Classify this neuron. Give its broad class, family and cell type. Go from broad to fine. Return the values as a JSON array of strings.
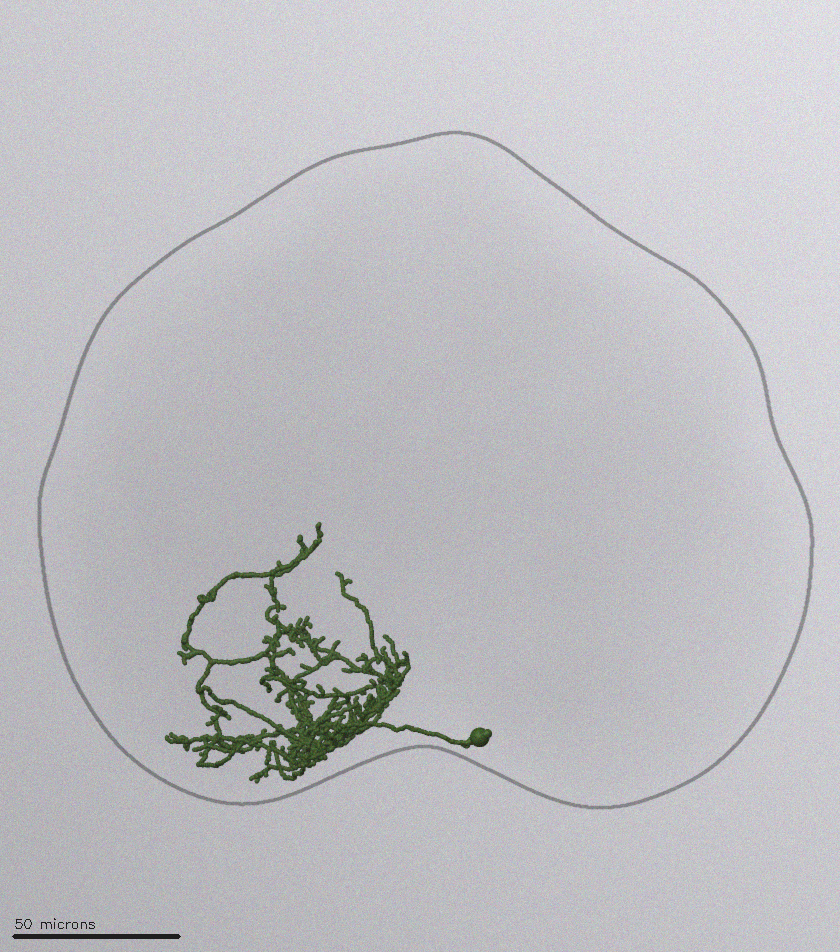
["nerve-cord intrinsic neuron", "hemilineage 13B", "IN13B029"]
